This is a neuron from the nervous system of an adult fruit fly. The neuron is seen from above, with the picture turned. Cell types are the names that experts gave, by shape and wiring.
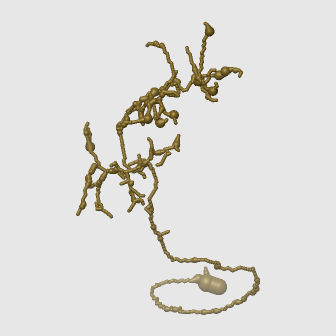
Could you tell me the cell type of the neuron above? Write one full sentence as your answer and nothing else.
Within the cell type Li27 sits this neuron.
